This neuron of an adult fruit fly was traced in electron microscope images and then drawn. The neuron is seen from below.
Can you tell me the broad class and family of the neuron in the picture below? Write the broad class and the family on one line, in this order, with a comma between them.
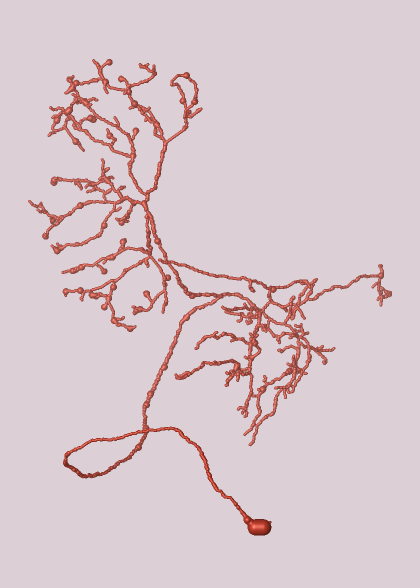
central-brain intrinsic neuron, hemilineage LALv1_dorsal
